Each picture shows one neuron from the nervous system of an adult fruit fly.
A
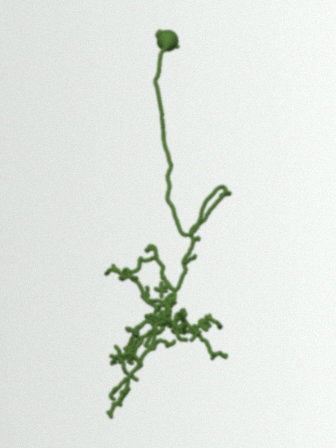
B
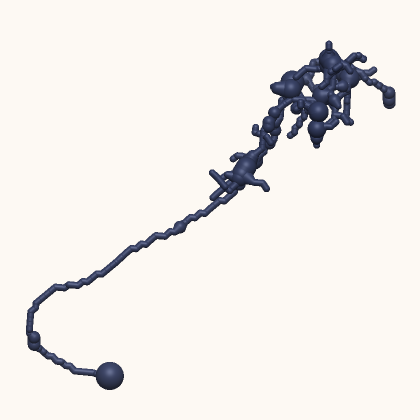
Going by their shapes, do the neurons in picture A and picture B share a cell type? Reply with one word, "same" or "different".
same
